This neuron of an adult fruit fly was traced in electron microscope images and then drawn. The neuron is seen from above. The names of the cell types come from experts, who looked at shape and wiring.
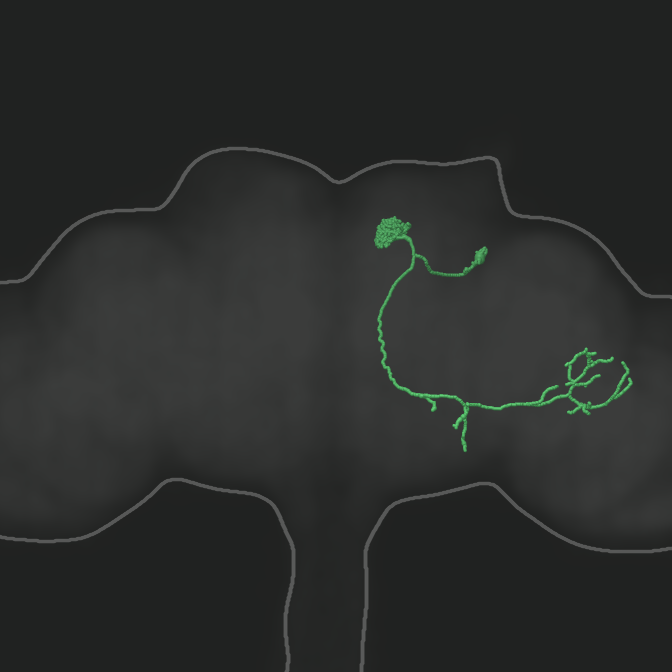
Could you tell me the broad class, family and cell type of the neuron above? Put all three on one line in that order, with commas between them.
central-brain intrinsic neuron, hemilineage ALlv1, VC5_lvPN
